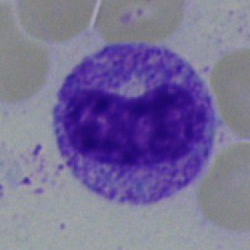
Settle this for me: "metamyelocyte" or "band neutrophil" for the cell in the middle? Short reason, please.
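It's a metamyelocyte. What settles it is the kidney shape of the nucleus.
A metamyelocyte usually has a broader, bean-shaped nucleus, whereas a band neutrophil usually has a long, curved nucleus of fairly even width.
Otherwise, the nucleus stretches horizontally across the middle of the cell, with its indentation on the upper side. A pale clear area of cytoplasm sits in the notch, and the cell outline is round and smooth.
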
